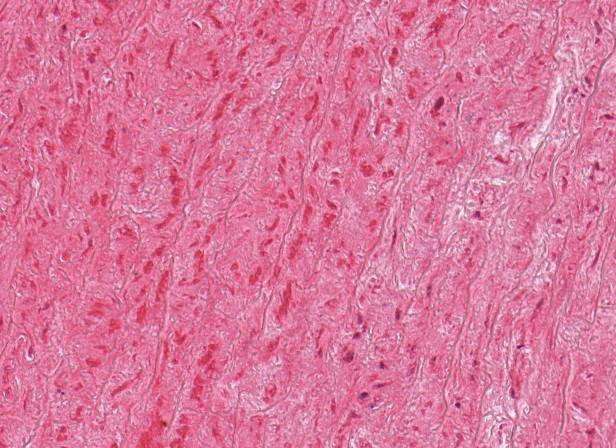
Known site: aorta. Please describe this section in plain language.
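Throughout the field, a uniform sheet of pink fibrous tissue is present, with no lobules, glands or other units. The fibres follow a gently wavy course. Nuclear profiles are elongated and spindle-shaped, aligned along the line of the fibres. No epithelium is present anywhere.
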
